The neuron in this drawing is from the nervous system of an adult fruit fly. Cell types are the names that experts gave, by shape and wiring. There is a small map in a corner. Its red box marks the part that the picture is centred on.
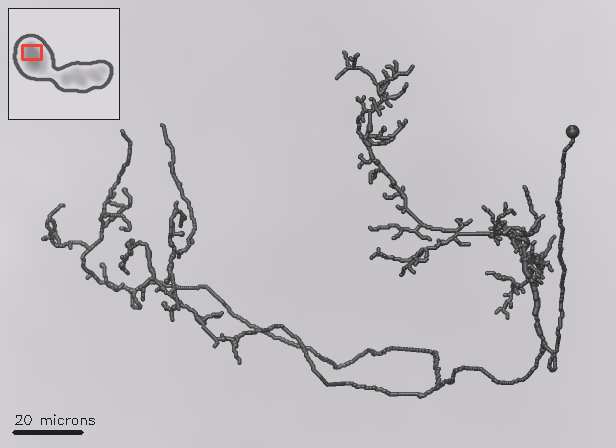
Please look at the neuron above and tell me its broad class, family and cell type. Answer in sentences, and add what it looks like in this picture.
It is a central-brain intrinsic neuron. Its family is hemilineage VPNp1_medial. It is of cell type PLP187. By the scale bar it is about 160 microns wide in this view. Dozens of branch ends can be seen.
